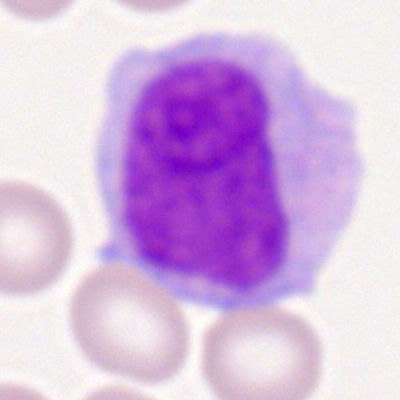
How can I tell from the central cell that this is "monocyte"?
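What is shown is a monocyte. A curved fold line crosses the upper part of its nucleus.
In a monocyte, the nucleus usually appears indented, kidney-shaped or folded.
The cytoplasm is abundant and pale greyish blue-lilac, and because the nucleus lies toward the left, a wider band of it remains on the right.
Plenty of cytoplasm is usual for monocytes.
The cell outline is irregular, with uneven bulges along its border.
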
